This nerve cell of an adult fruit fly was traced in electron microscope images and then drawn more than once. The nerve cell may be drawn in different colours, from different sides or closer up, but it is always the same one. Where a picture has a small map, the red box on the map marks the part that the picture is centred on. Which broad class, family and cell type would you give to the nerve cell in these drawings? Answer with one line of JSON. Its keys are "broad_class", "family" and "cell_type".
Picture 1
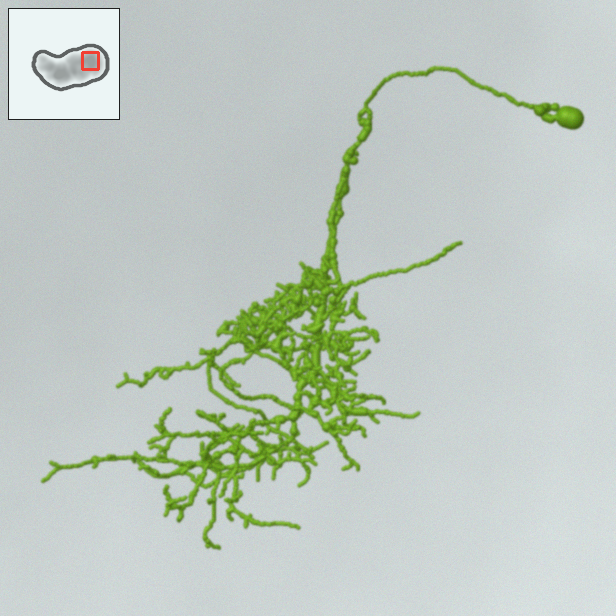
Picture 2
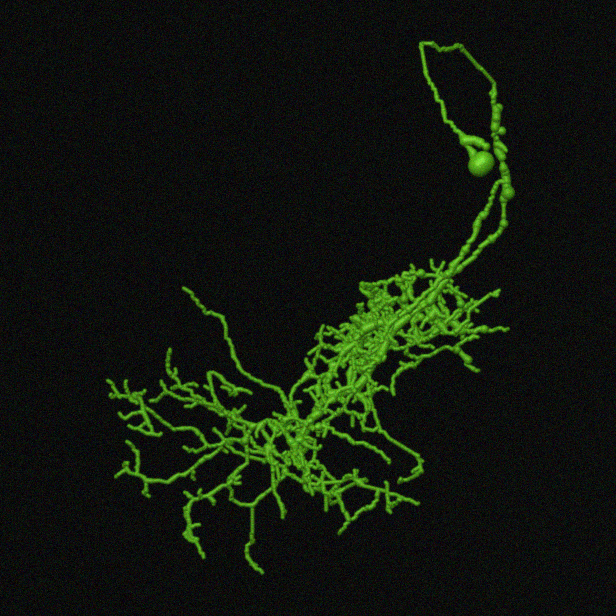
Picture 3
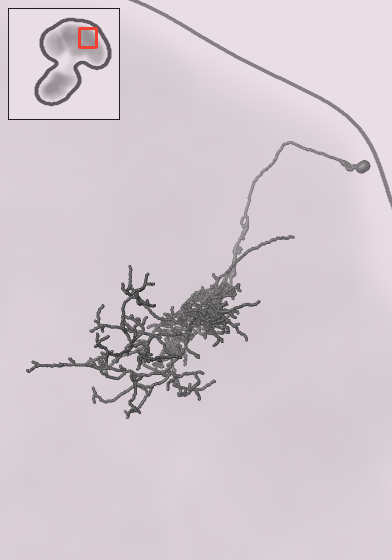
{"broad_class": "central-brain intrinsic neuron", "family": "hemilineage VLPd&p1_dorsal", "cell_type": "PVLP004"}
